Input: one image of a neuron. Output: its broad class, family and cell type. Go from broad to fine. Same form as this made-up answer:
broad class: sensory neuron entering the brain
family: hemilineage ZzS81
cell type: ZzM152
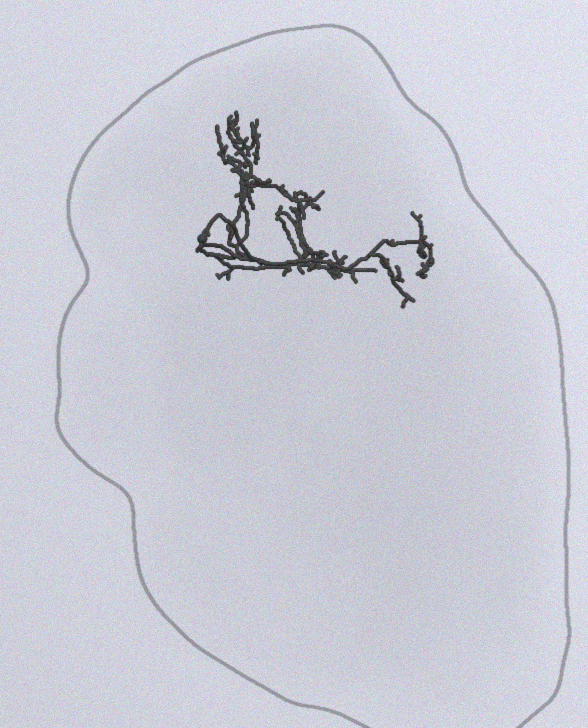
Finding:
broad class: central-brain intrinsic neuron
family: hemilineage SLPav1_medial
cell type: CB3001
